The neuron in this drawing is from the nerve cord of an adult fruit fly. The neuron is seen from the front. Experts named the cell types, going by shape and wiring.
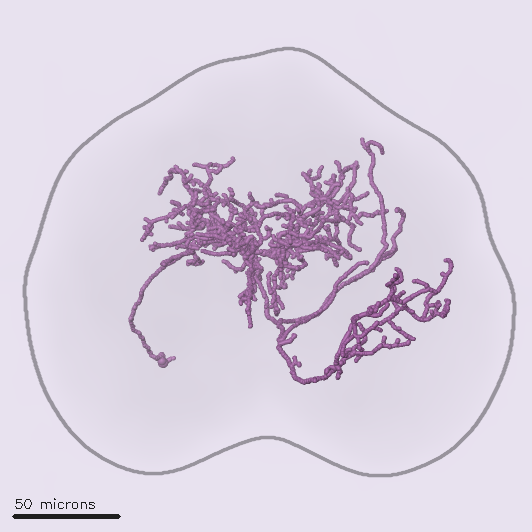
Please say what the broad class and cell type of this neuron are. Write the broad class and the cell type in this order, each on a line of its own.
ascending neuron
INXXX063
